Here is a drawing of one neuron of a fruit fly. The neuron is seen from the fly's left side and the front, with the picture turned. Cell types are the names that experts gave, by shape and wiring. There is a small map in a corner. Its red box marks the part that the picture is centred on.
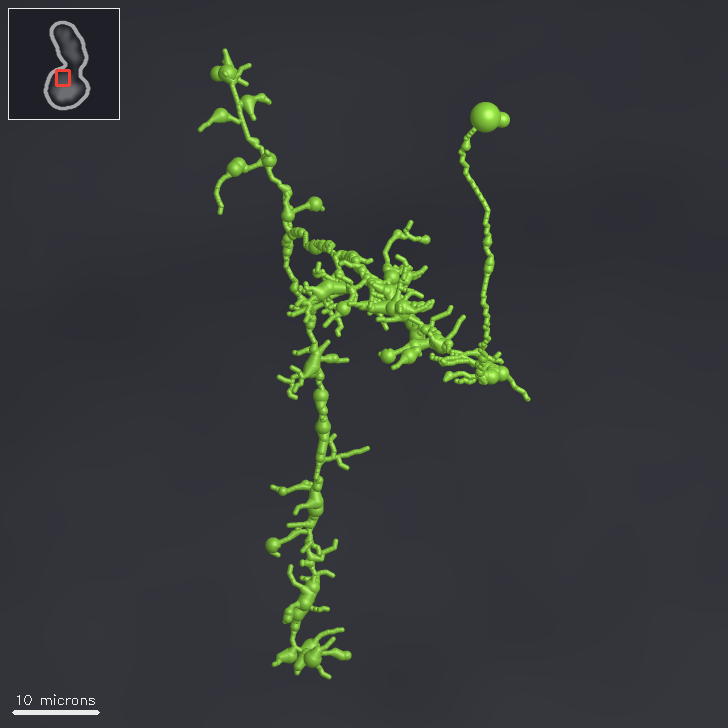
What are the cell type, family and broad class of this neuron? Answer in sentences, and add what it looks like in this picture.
The cell type is TmY5a. The family is TmY. This is an optic-lobe intrinsic neuron. By the scale bar it is about 75 microns tall in this view. The picture shows dozens of branch ends.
